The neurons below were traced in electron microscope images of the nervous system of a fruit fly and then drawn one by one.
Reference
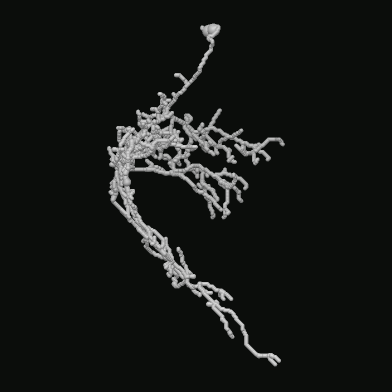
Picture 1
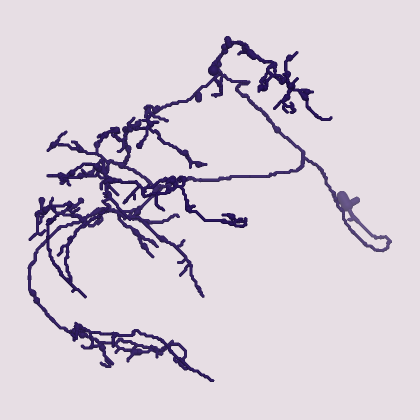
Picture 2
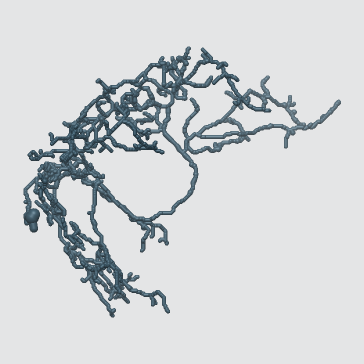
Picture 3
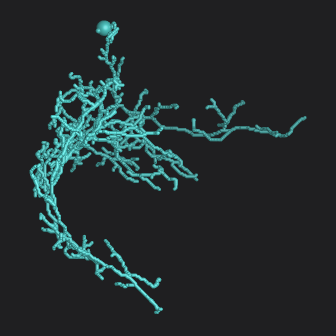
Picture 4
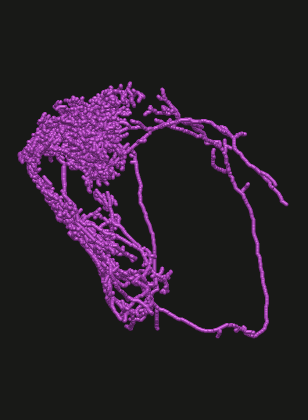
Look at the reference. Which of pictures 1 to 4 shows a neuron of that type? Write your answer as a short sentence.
Picture 3 is of the same cell type.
